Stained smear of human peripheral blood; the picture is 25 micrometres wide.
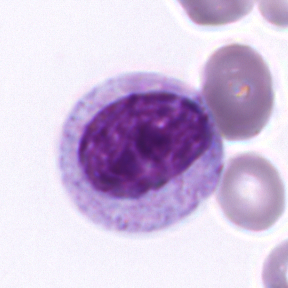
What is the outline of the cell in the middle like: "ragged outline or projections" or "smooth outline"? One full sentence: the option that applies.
The cell has an even edge, with no ragged parts or projections.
